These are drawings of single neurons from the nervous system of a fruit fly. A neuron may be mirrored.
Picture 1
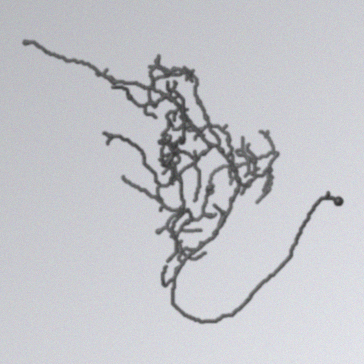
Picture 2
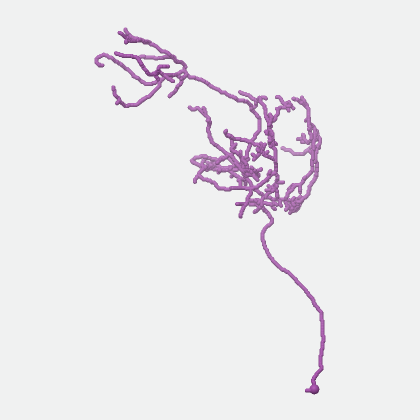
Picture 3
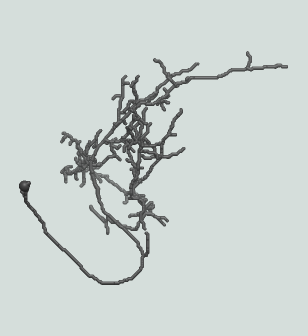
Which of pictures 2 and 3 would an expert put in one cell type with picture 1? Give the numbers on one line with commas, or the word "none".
3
